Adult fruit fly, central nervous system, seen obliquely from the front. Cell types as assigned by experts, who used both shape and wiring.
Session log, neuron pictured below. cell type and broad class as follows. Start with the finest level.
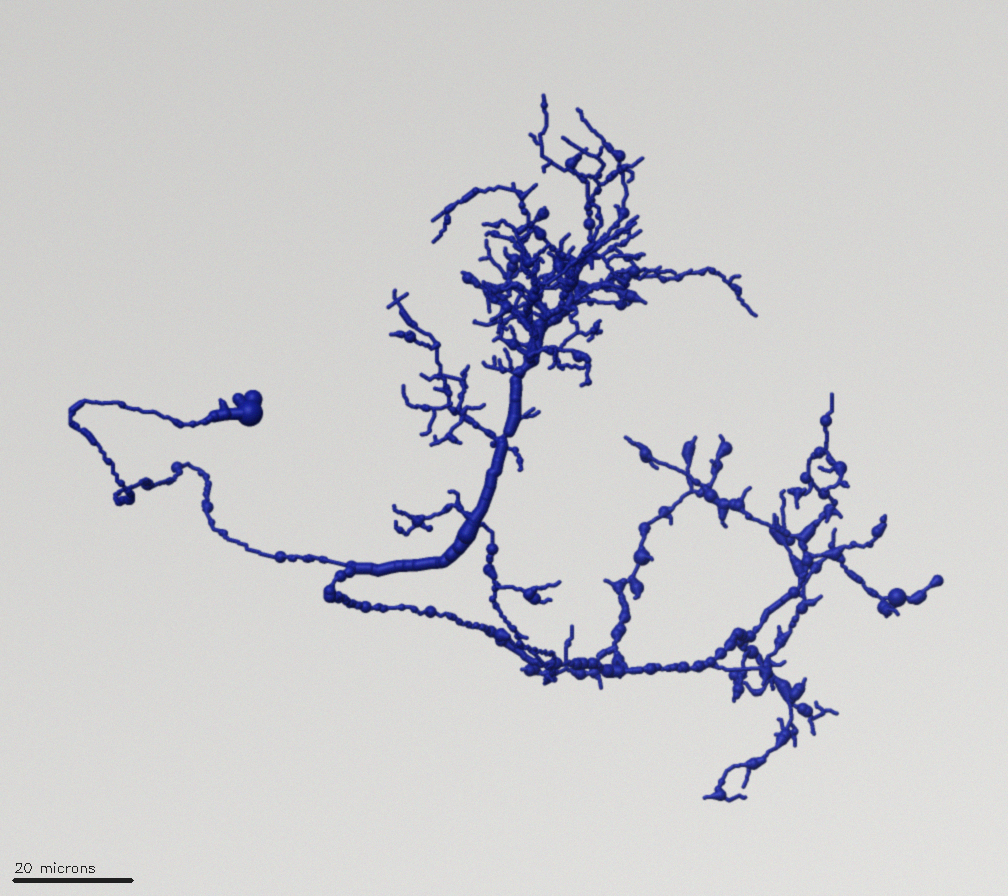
VES107; central-brain intrinsic neuron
